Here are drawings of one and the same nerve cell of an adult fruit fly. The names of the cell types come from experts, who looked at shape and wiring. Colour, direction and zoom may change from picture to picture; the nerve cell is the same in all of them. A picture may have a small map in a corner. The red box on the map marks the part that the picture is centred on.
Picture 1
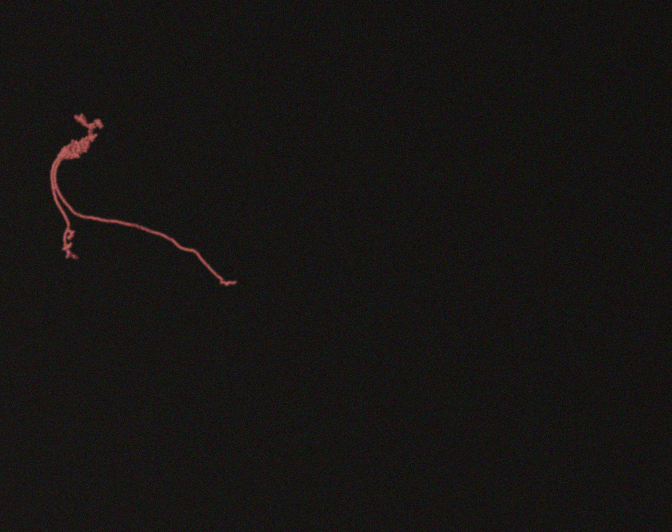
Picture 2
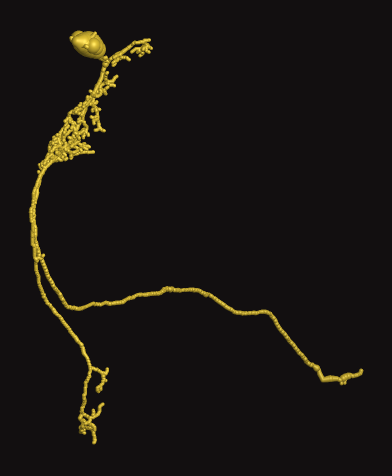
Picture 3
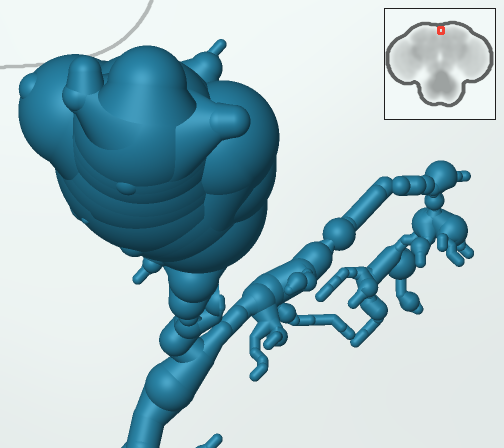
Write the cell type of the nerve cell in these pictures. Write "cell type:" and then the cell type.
cell type: IPC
